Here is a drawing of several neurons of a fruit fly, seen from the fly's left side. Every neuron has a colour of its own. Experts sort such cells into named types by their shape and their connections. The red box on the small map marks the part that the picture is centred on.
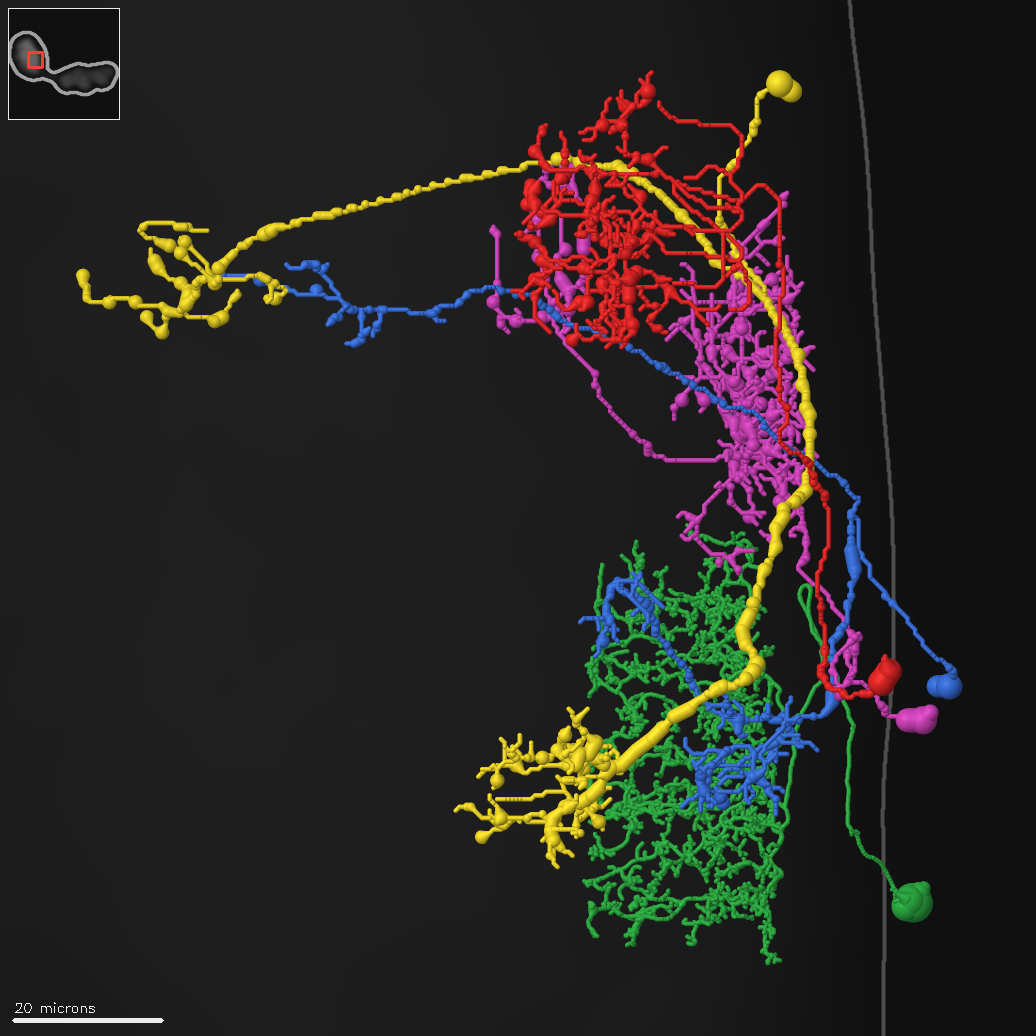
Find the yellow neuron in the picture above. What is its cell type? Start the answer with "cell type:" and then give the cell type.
cell type: LPC1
